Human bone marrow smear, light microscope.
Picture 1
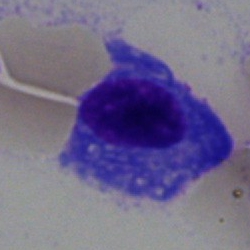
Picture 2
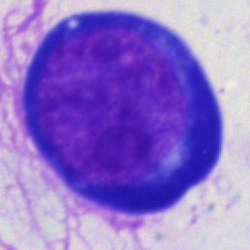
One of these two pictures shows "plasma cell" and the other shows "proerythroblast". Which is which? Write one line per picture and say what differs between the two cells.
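Picture 1 is a plasma cell. The cytoplasm is abundant and stains deep blue.
Picture 2 is a proerythroblast. The nucleus fills most of the cell, leaving a narrow rim of cytoplasm.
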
